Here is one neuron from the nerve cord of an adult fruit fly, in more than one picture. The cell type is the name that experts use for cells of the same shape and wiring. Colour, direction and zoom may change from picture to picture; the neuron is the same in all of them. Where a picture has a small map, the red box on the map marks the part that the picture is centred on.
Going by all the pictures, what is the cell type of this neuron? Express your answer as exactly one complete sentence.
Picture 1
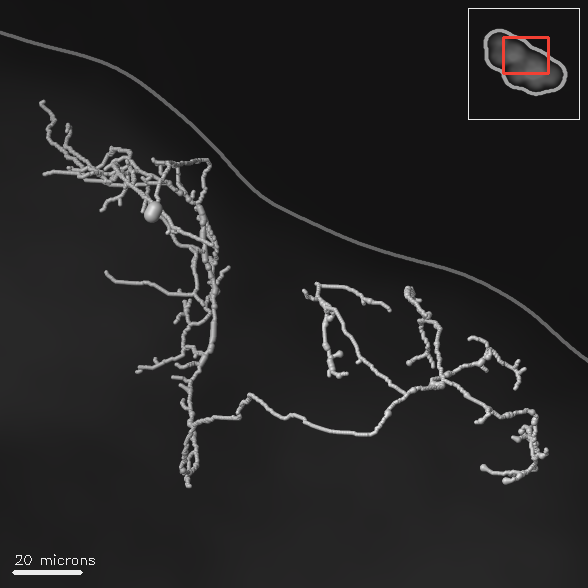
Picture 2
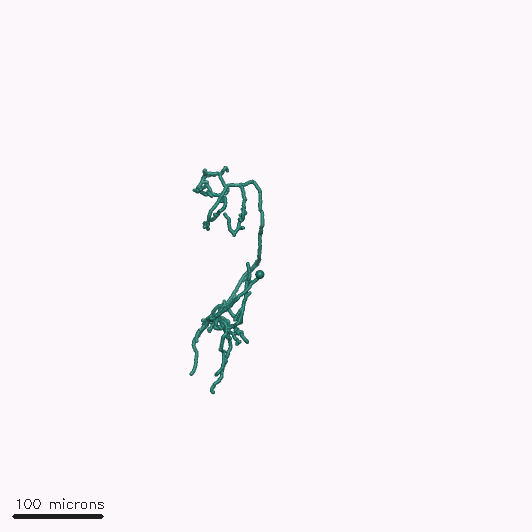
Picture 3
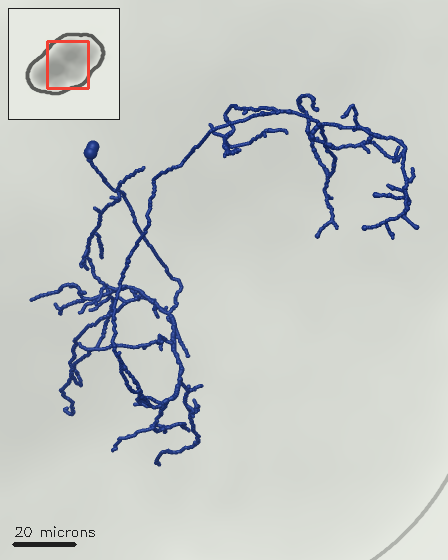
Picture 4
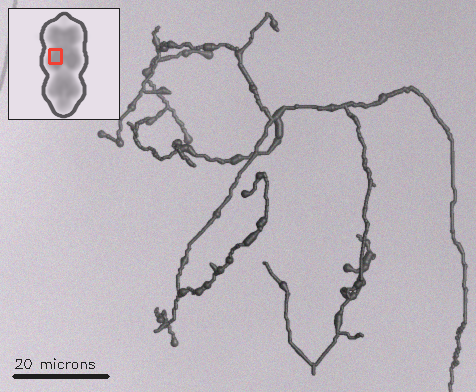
As for cell type, this neuron is IN17A091.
